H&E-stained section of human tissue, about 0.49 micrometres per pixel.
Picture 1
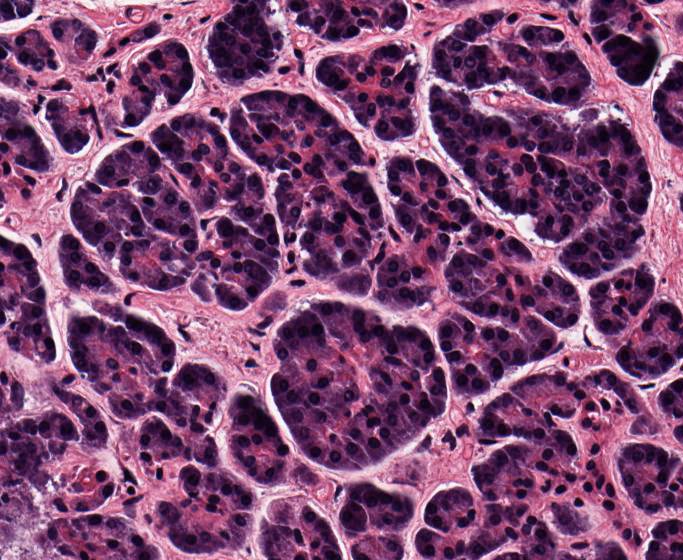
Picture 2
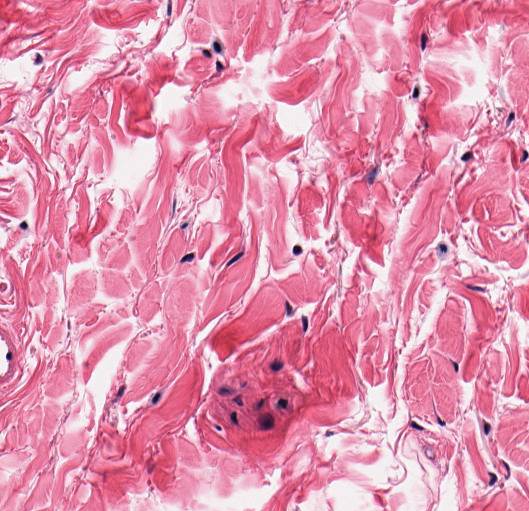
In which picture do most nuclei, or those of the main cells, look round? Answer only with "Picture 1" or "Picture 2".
Picture 1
